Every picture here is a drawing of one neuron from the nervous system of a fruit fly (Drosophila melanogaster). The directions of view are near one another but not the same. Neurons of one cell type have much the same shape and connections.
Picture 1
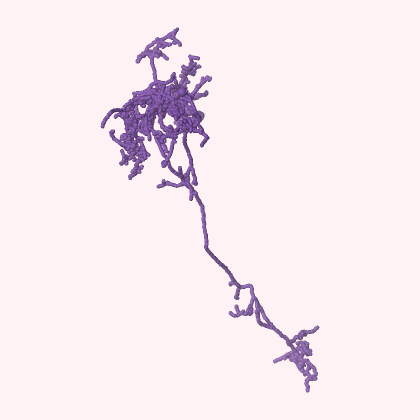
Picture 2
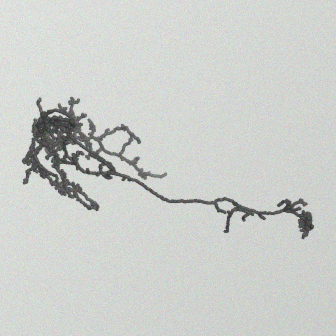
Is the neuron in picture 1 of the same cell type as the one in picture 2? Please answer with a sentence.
They are of the same cell type.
